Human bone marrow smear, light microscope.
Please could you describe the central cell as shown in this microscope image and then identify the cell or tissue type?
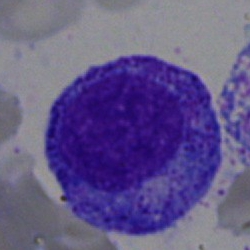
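Look first at the chromatin: it is dark purple and finely granular, not clumped. The cytoplasm is deep blue and forms a rim that is widest at the lower right. On that lower right side, a paler area of cytoplasm lies against the nucleus. At the right edge of the picture you can also see part of another granular cell. The central cell is a promyelocyte.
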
